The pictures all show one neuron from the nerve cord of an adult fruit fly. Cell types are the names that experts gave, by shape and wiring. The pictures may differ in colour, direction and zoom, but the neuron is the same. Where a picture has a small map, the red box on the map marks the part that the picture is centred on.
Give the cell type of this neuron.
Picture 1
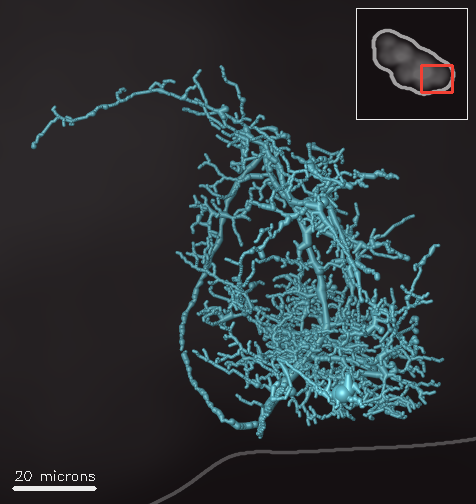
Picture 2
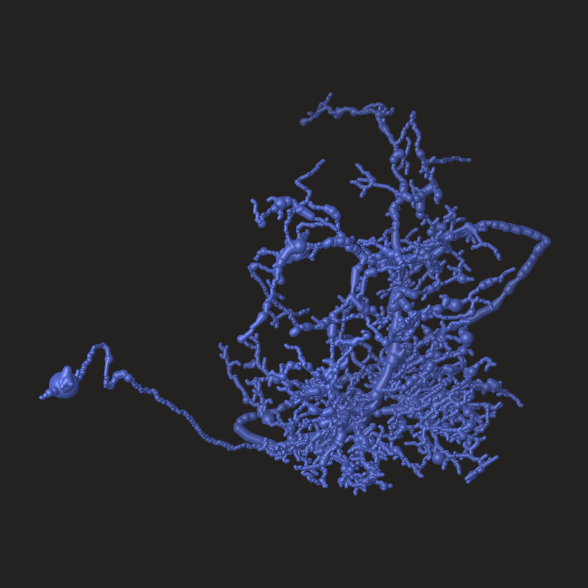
IN13B009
